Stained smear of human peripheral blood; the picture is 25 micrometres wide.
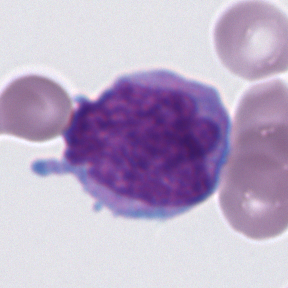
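Atypical promyelocyte, with a nucleus of about 14 by 12 micrometres. Its chromatin is finely stippled and lacy, lighter spaces showing between purple strands. Pale grey-blue cytoplasm deepens to a bluer tint at its outer margin, and a small blue cytoplasmic bleb projects outward from the lower left side. The outline of the cell is irregular rather than smoothly round.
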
